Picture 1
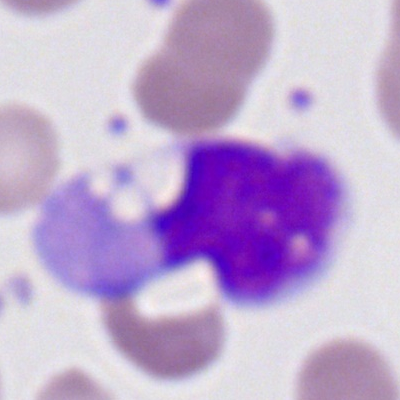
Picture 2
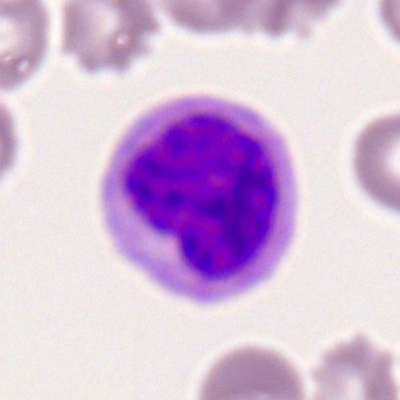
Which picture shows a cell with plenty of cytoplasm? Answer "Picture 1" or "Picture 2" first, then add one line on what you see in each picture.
Picture 1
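What picture 1 shows: A broad area of pale lilac-blue cytoplasm extends to the left of the nucleus.
What picture 2 shows: The nucleus fills most of the cell and sits toward its upper right.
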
